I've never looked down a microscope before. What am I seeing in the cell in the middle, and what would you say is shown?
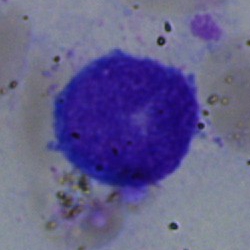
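Hmm, the stain is dense and fairly even across the whole cell, with a fine texture. There's a small paler patch just to the right of the centre. Several small black dots are scattered over it. Along the edge I see a few small blunt bumps, not long projections. So this is a blast.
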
